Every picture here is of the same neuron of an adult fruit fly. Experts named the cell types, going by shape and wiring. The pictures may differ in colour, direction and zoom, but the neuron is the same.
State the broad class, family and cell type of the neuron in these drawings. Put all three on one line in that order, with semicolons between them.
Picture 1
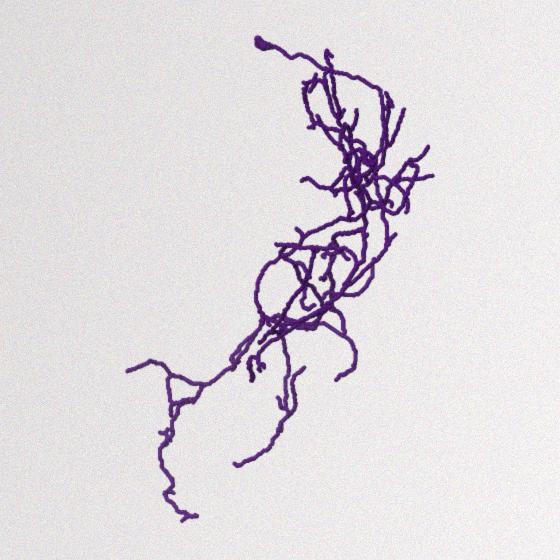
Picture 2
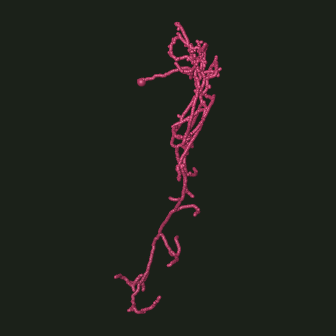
nerve-cord intrinsic neuron; hemilineage 17A; IN17A066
